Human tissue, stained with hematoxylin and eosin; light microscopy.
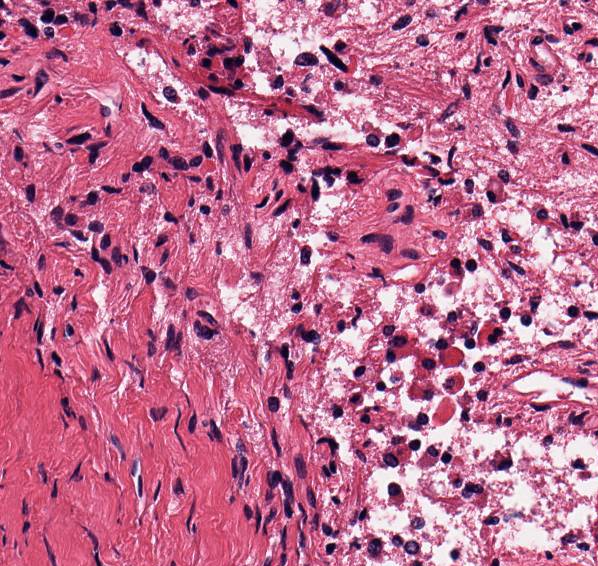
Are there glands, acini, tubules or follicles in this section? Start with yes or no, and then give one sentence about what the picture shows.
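No. No epithelium or glands are present anywhere in the field.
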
